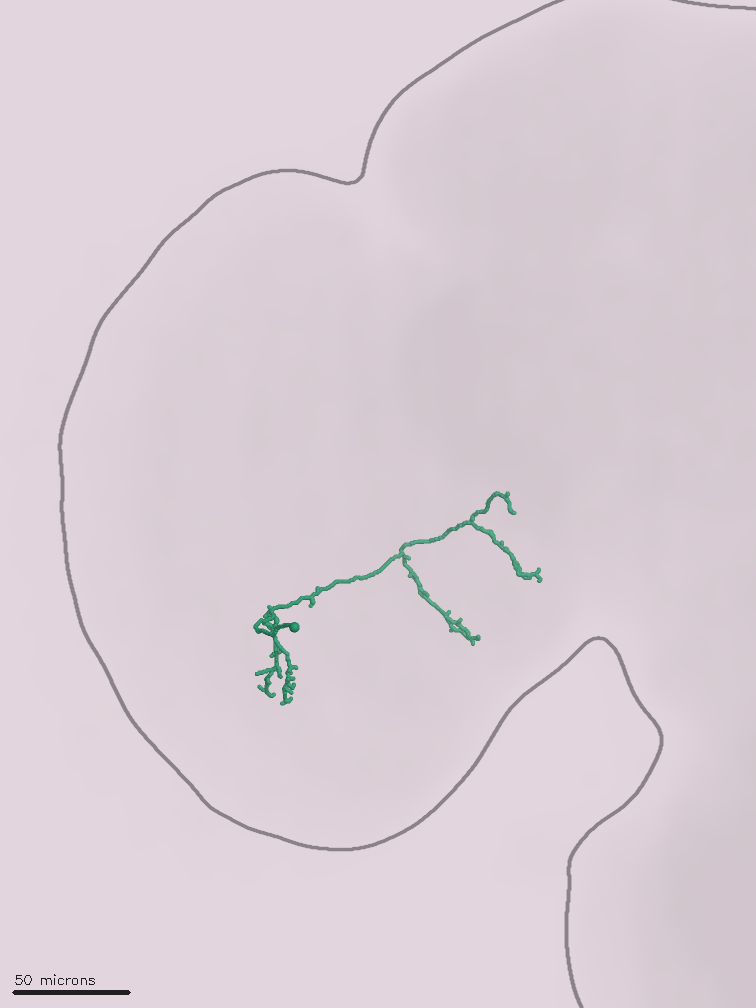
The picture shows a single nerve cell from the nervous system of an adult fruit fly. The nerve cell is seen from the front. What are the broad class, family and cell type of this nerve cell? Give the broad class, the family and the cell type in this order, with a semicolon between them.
optic-lobe intrinsic neuron; TmY; TmY9a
